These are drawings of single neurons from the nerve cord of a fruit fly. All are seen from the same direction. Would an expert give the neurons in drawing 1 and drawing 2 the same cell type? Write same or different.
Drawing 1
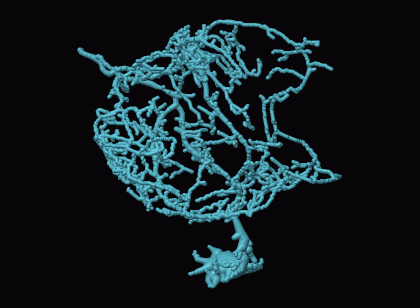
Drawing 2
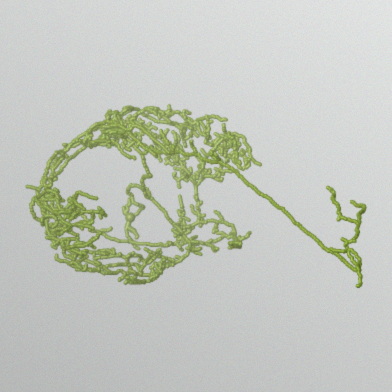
same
